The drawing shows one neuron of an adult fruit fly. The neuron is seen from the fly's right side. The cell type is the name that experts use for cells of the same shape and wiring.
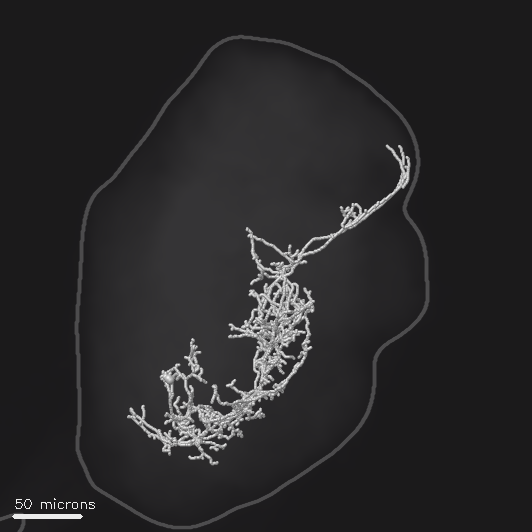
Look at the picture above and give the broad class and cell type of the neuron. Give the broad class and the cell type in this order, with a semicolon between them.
central-brain intrinsic neuron; GNG304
